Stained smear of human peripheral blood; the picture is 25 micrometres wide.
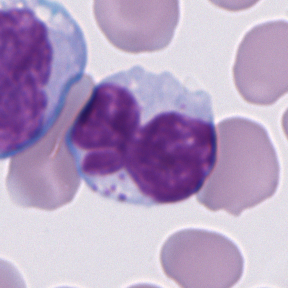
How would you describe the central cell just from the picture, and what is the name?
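Cytoplasm forms its broadest band above the nucleus. A few fine purple granules lie in the lower left part of the cytoplasm. No distinct nucleoli can be made out in the nucleus. Along the upper edge, the outline of the cell is slightly uneven and bumpy. The cell is a large granular lymphocyte.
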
